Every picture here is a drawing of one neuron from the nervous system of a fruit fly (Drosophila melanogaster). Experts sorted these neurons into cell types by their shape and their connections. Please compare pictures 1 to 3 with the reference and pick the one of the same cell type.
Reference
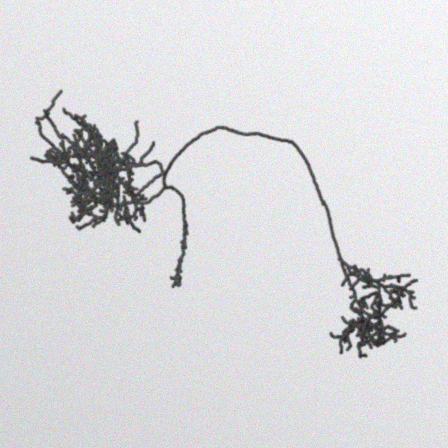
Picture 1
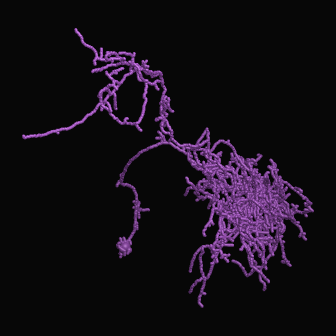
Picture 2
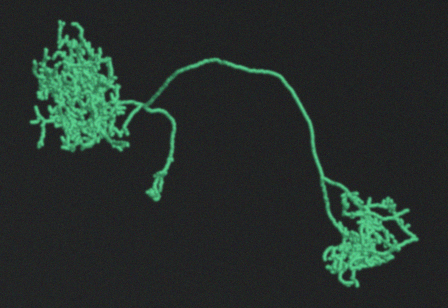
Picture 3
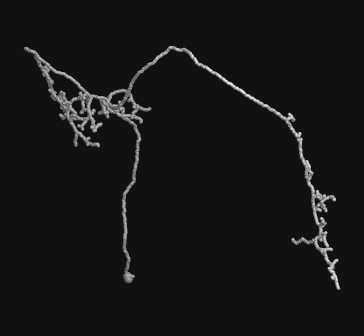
2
